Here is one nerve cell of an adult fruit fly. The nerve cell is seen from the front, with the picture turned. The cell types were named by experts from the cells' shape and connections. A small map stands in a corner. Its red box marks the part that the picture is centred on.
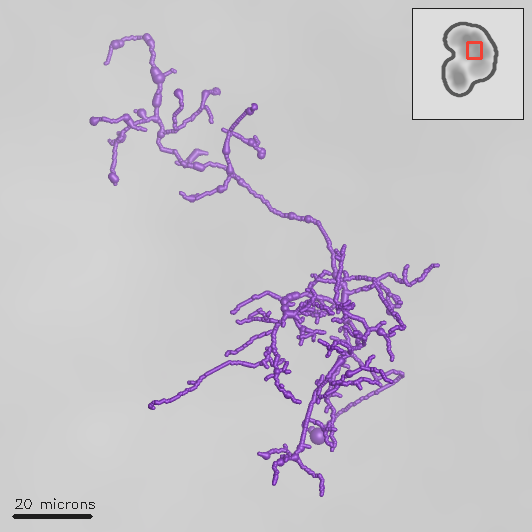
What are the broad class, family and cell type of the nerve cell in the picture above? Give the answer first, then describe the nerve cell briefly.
This is a central-brain intrinsic neuron. Its family is hemilineage DM6_posterior. The cell type is PS285. The cell body can be seen at the bottom of the picture. By the scale bar it is about 120 microns tall in this view. The picture shows dozens of branch ends.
